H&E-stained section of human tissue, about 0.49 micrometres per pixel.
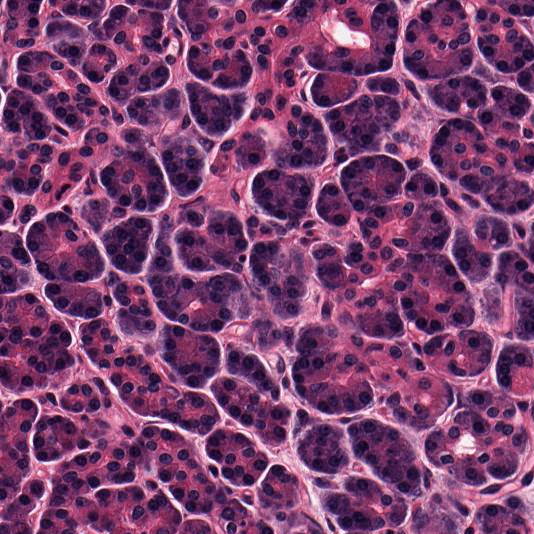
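Pancreas. Here the acini are separated by only thin strands of pink connective tissue. Find the acinar cell nuclei: round, dark, toward the outer edge of each acinus. Their cytoplasm is purple near the base and turns pinker and granular toward the centre. Search the whole field and you will find no fat cells.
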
